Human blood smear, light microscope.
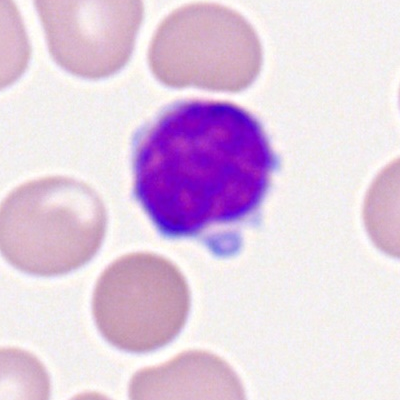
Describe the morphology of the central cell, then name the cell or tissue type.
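A roughly round outline encloses dark purple chromatin arranged in coarse clumps. Pale blue cytoplasm appears only as a thin rim. From the lower edge, a small pale blue bleb protrudes. It is a lymphocyte.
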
